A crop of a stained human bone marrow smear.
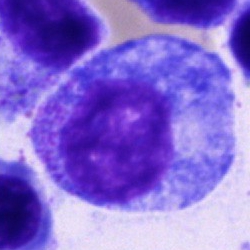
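Promyelocyte. Its nucleus sits off-centre, leaving the broadest rim of cytoplasm on the right, where the cytoplasm looks mottled with paler patches. Small purple-red granules are densest in the cytoplasm along the left edge. The chromatin is deep purple and fairly evenly dense, without coarse dark clumps.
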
